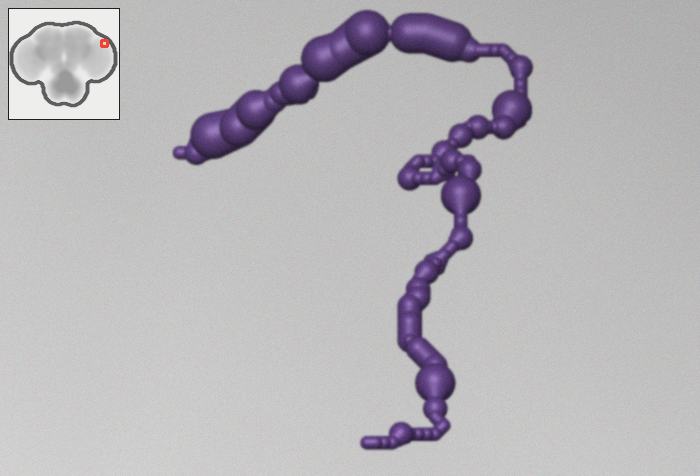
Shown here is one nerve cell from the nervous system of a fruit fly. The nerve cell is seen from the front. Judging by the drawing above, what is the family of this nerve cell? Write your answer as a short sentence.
The family is class visual.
